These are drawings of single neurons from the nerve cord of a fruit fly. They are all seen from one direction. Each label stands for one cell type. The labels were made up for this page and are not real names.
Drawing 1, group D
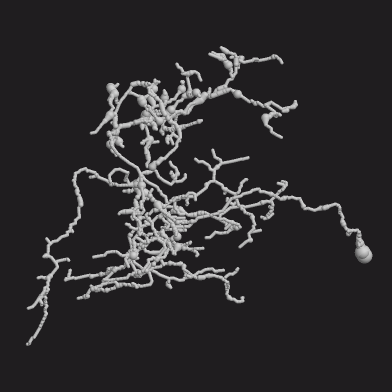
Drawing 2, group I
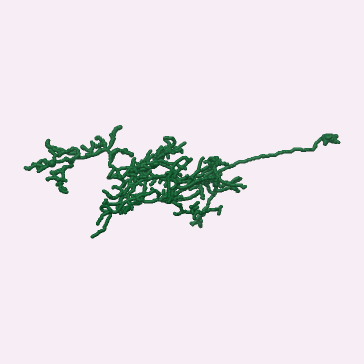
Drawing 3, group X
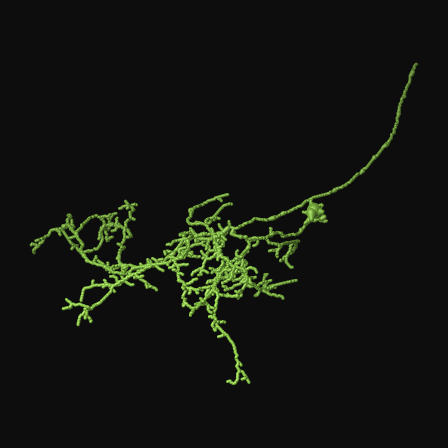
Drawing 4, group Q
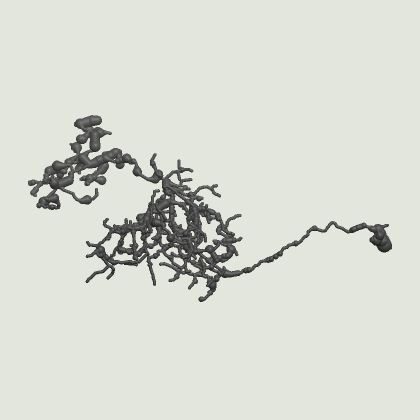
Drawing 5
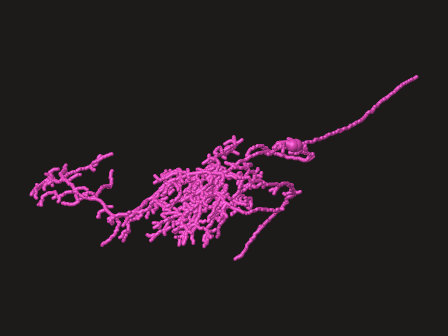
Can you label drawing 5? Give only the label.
group X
